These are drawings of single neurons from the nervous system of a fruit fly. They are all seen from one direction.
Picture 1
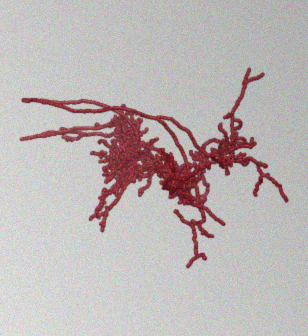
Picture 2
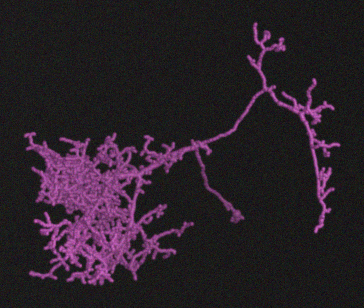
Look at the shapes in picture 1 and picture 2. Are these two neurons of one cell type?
no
